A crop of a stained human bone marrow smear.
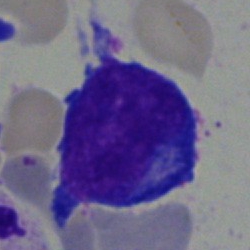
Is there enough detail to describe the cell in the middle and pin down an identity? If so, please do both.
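Lower left: small dark blue tag of cytoplasm bulging out. Whole cell deep blue-purple; nucleus and cytoplasm hard to tell apart. Chromatin finely granular, evenly spread, no coarse dark clumps. Paler, streaky patch inside the cell near its lower right edge. Cell: proerythroblast.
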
